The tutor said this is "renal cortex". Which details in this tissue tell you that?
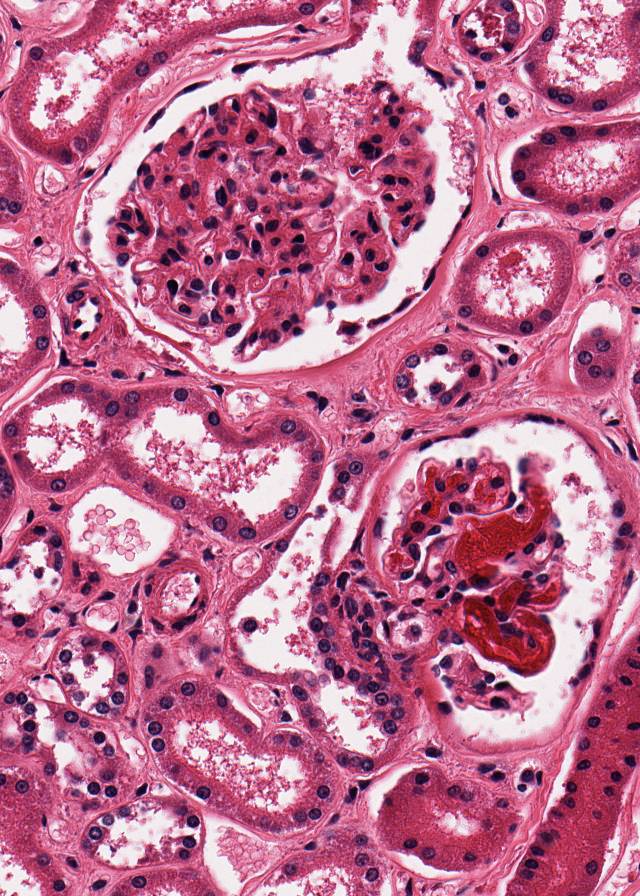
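This tissue is renal cortex.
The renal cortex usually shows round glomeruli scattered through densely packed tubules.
In keeping with that, a large round glomerulus sits in the upper centre of the field, its tuft separated from Bowman's capsule by a clear space, and a second glomerulus lies in the lower right. The tubules are likewise densely packed, since the interstitium between them is scanty and forms only thin pink strands. Most tubules are lined by cuboidal cells with pink granular cytoplasm and round dark nuclei. In the lower right glomerulus, several capillary loops are filled with bright red, glassy material.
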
